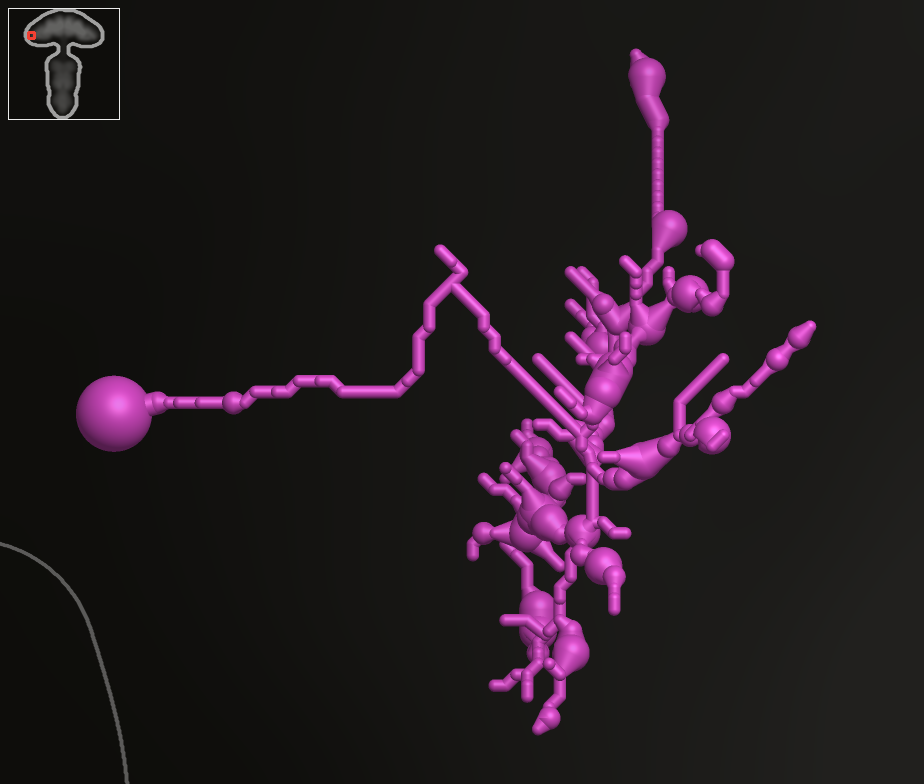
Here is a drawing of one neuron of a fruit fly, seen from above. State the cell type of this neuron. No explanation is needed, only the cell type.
Dm15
